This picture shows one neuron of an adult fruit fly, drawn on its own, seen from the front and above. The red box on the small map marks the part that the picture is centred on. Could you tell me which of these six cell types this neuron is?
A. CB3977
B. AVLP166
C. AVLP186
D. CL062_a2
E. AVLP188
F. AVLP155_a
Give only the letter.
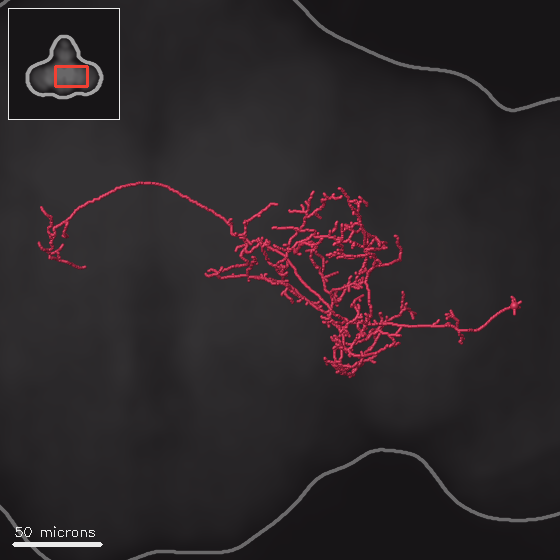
D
